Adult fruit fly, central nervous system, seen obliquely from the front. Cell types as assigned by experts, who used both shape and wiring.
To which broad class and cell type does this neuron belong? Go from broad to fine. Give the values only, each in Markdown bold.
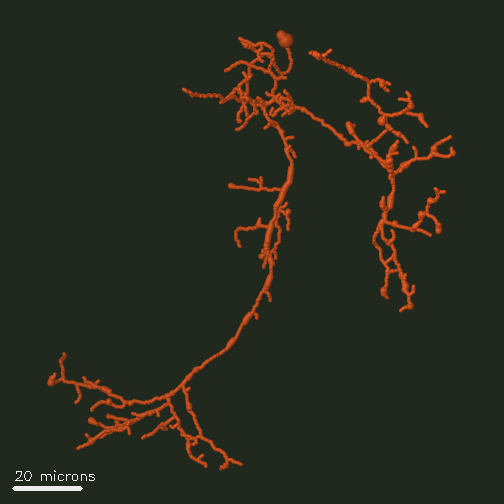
**central-brain intrinsic neuron**, **IB096**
